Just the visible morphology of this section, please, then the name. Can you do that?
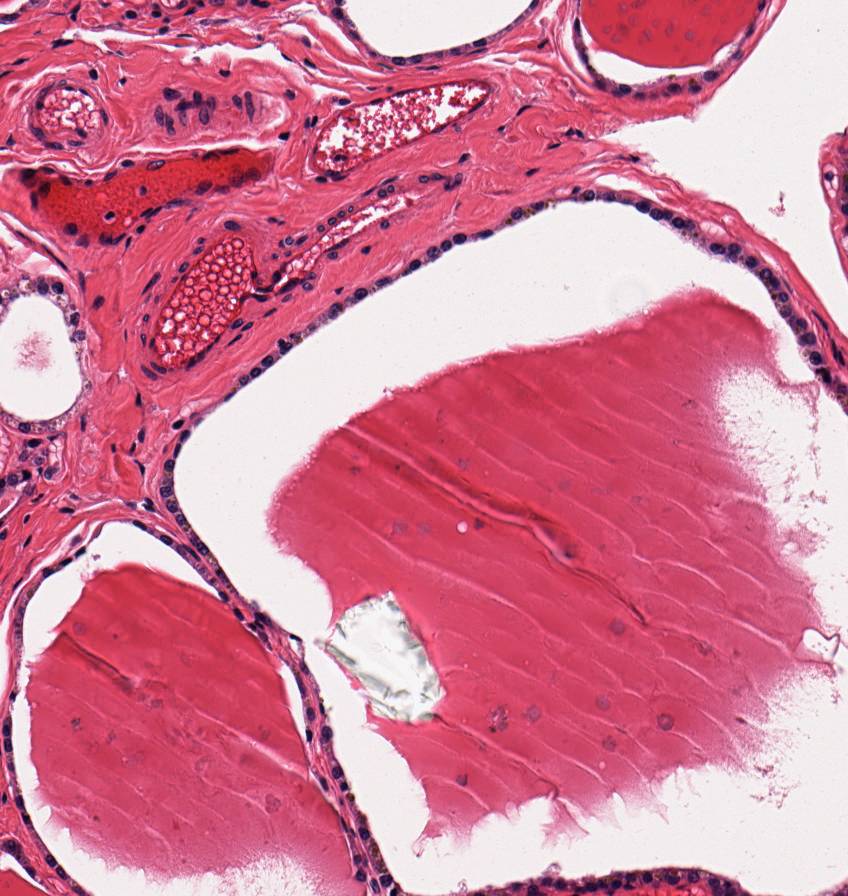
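Notice how large rounded follicles fill most of the field, with a band of stroma and vessels across the upper left. The follicles are lined by a single layer of flattened to low cuboidal cells. One small follicle at the left edge holds only sparse pale material rather than dense colloid. Several thin-walled vessels in that stroma are packed with red blood cells. This is thyroid.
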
